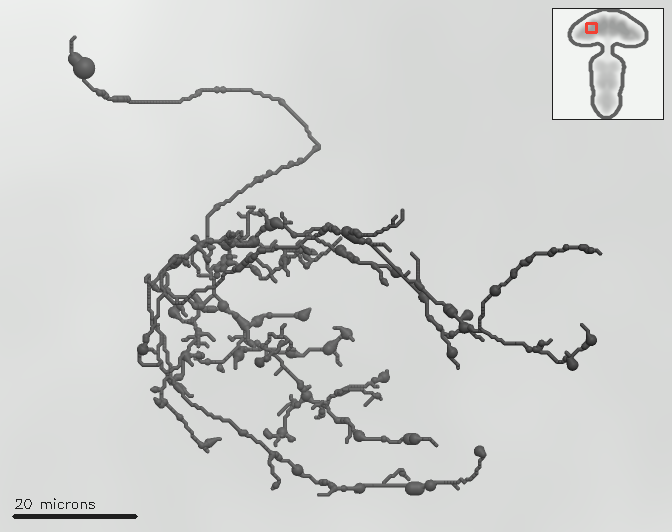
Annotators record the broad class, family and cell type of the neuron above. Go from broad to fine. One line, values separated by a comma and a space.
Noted: central-brain intrinsic neuron, hemilineage LHl4_dorsal, CB3109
